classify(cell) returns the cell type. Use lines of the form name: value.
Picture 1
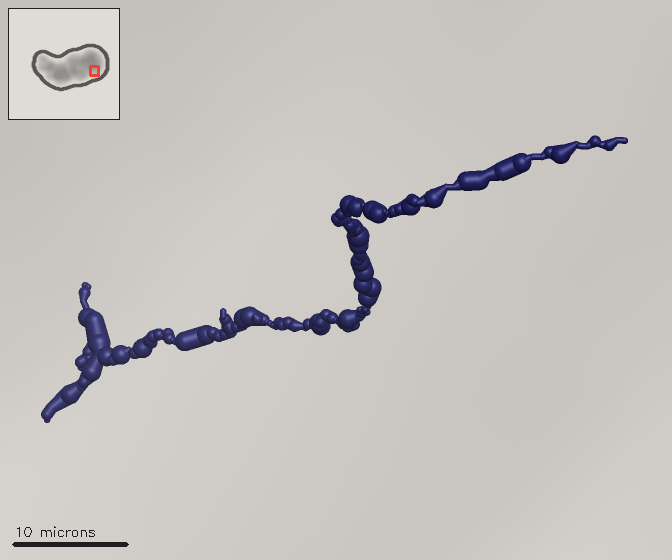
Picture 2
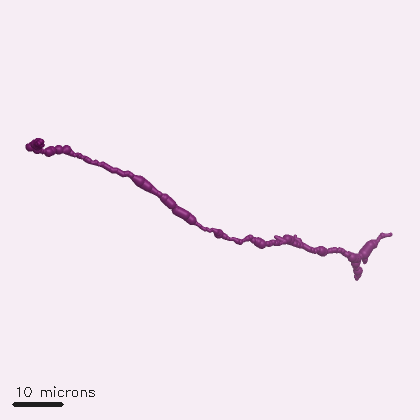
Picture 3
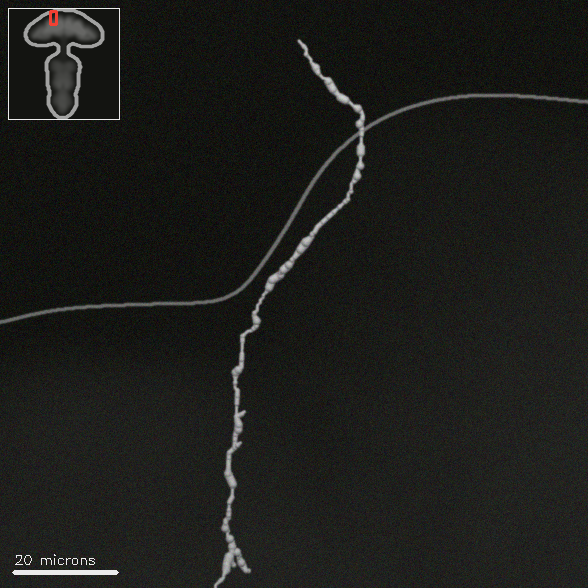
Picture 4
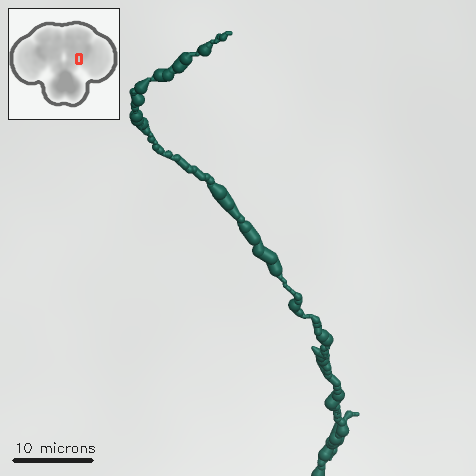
cell type: JO-A1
